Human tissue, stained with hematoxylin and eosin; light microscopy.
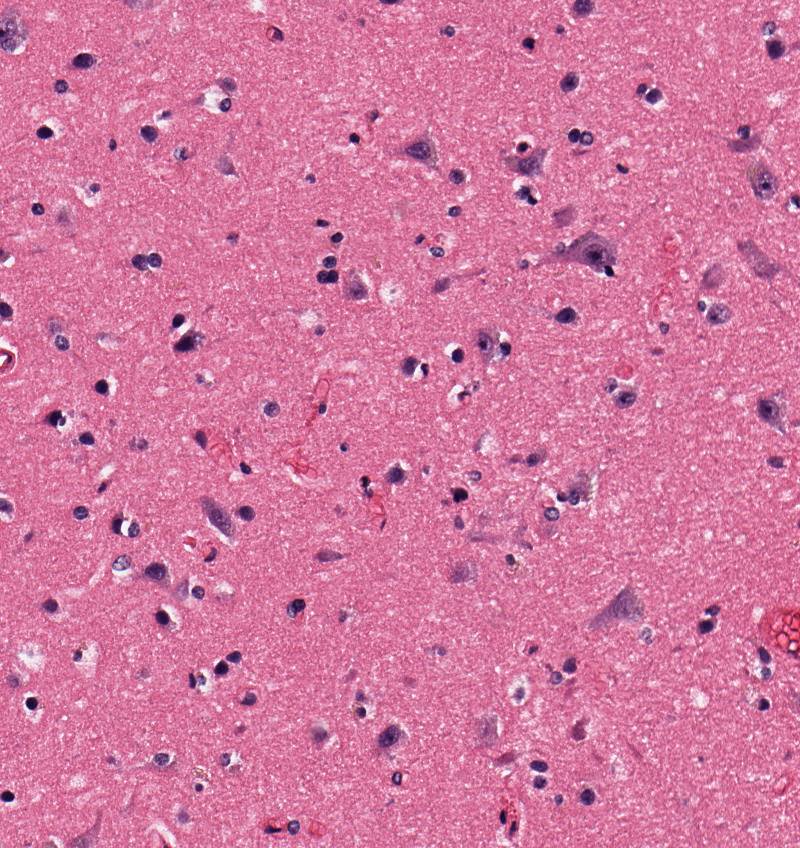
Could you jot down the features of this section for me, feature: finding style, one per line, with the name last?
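Background: uniform, finely fibrillary, pink
Cells: scattered singly or in small groups throughout
Nuclei: small, round and dark, far outnumbering larger cells with visible cytoplasm
Halo: clear and perinuclear, around many small dark nuclei
Vessel: small, packed with red blood cells, right edge of lower field
Name: cerebral cortex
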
